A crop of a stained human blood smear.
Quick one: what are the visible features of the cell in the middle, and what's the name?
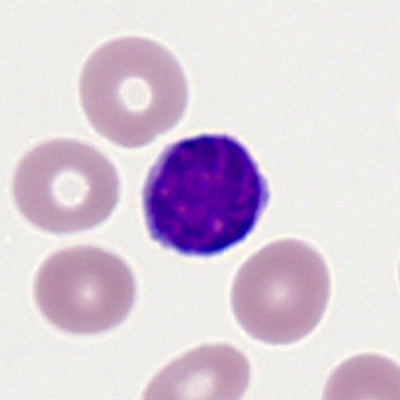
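Nearly the whole cell is taken up by the nucleus, with at most a very thin rim of cytoplasm left over. The chromatin looks dense and dark purple, with coarse clumps. I can't make out a nucleolus anywhere in the nucleus. Nor are there any vacuoles visible in the cell. So this is a lymphocyte.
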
